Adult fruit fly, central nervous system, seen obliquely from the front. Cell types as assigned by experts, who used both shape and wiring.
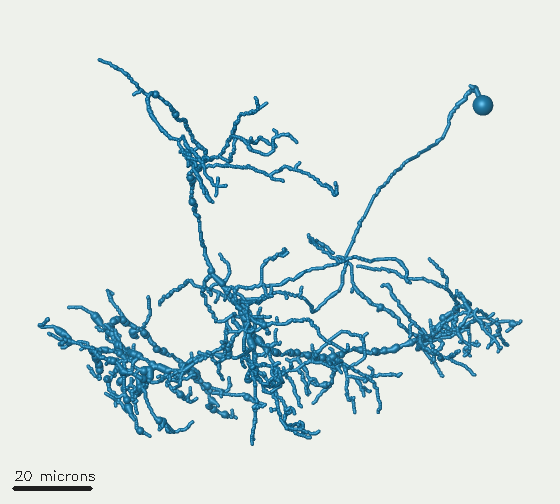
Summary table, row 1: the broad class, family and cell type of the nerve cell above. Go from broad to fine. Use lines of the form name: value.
broad class: central-brain intrinsic neuron
family: hemilineage SMPpv2_ventral
cell type: LAL300m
